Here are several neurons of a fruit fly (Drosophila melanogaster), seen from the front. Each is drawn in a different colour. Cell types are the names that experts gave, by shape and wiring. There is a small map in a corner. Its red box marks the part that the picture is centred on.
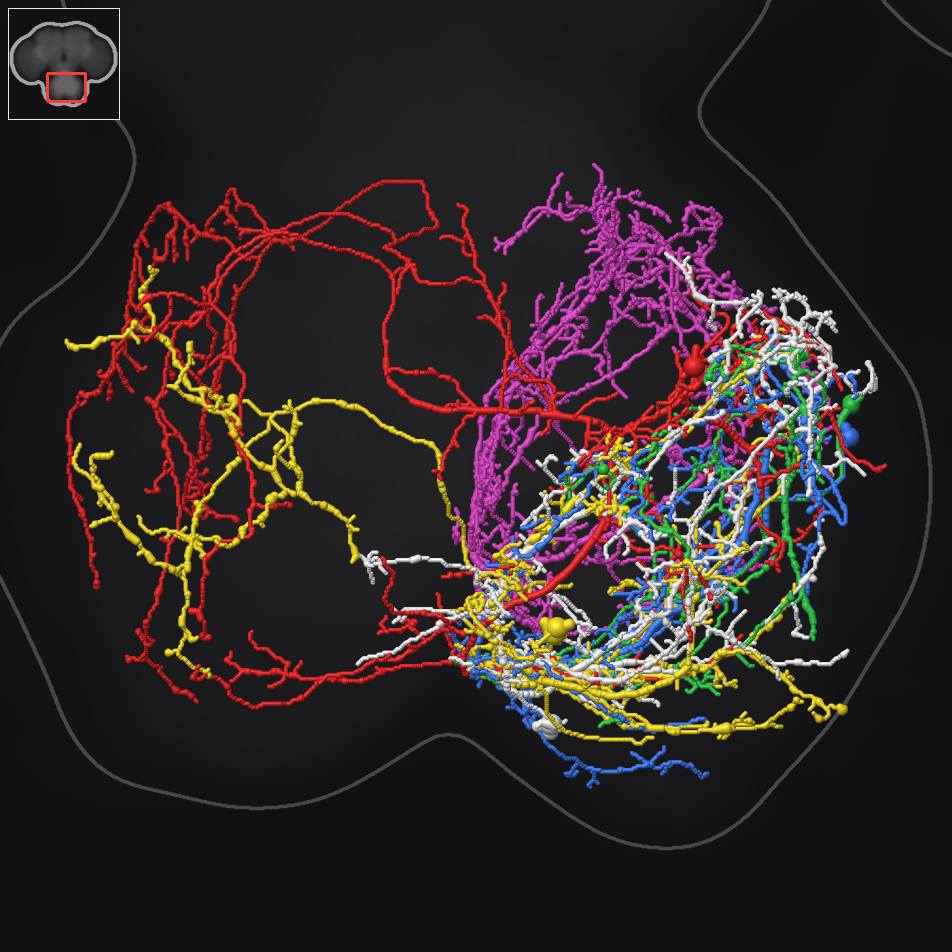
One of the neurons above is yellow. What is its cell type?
IN10B014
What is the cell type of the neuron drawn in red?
IN18B018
